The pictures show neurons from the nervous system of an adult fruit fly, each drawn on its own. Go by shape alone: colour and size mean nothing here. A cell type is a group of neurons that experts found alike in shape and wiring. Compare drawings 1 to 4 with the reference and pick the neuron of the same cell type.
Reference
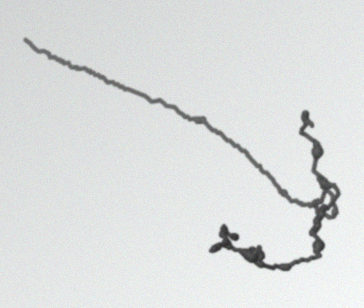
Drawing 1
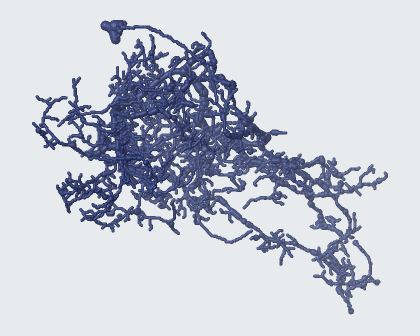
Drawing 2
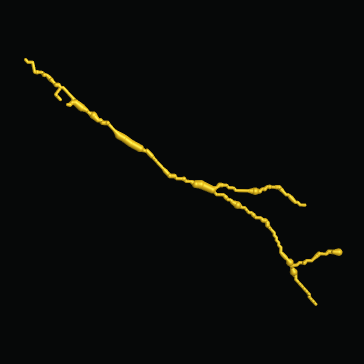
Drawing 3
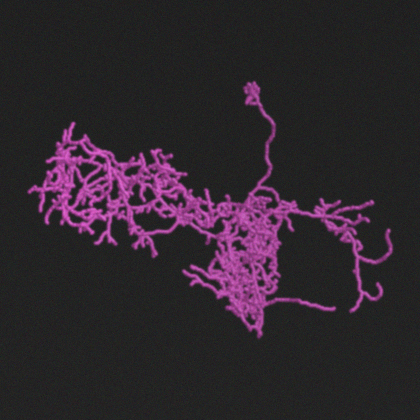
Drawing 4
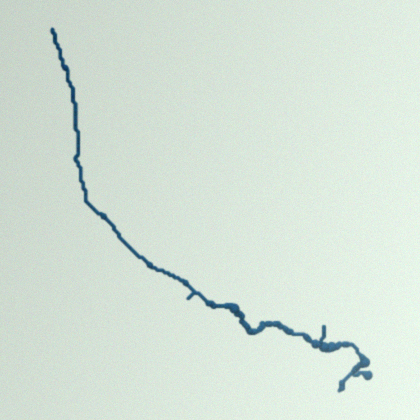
4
